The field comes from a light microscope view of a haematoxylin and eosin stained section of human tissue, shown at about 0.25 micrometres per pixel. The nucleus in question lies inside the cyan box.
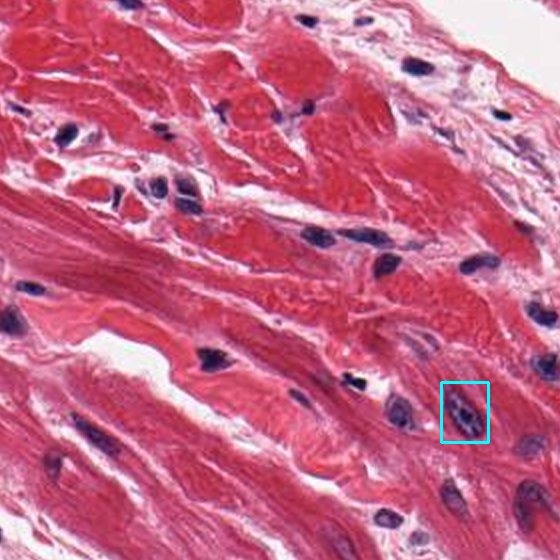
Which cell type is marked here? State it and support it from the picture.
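It is a cardiomyocyte. The nucleus is oval, with its long axis running the same way as the fibre it lies in. The nucleus is dark purple, with coarse clumps of chromatin separated by paler gaps, so it is uneven rather than smoothly stained. The cytoplasm around the nucleus is deep pink and shows fine lengthwise streaks. The cell lies side by side with other pink fibres that run parallel to it, diagonally across the field.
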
